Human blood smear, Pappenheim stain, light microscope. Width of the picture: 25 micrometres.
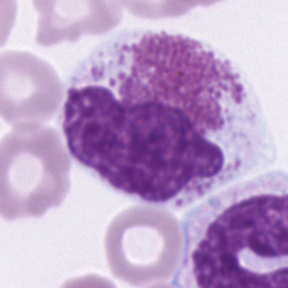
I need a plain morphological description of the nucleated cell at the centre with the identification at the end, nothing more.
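The nucleus forms one irregular, folded mass rather than separate lobes linked by thin strands. Its dark purple chromatin has a coarse, mottled texture. Granules crowd most densely in the upper part of the cell, above the nucleus, with pale, faintly bluish cytoplasm between them. The cell is an eosinophil.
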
